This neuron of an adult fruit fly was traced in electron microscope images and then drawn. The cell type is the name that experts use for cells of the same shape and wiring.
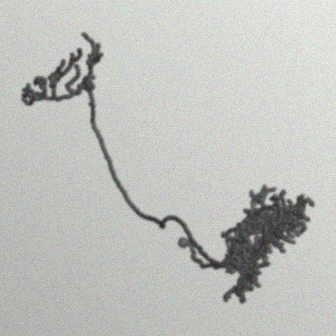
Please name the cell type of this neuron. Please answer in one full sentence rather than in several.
It is to cell type M_l2PNl23 that the neuron belongs.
